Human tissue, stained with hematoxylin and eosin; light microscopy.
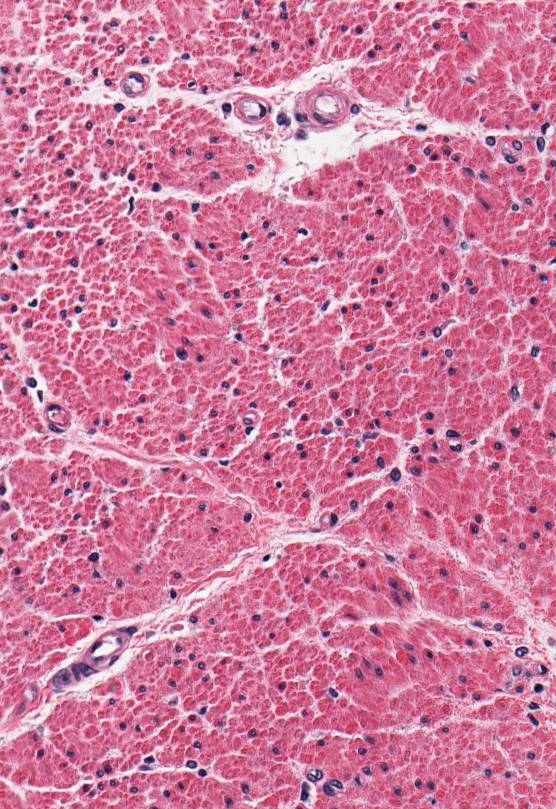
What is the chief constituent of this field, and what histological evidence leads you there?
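Smooth muscle, cut mainly in cross section: small rounded pink fibre profiles, tightly packed.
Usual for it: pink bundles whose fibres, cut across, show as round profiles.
Bundles irregular, split by thin, pale, branching septa. Cytoplasm evenly eosinophilic; no cross-striations.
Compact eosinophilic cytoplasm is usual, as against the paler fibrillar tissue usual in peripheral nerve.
No epithelium anywhere in the field.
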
